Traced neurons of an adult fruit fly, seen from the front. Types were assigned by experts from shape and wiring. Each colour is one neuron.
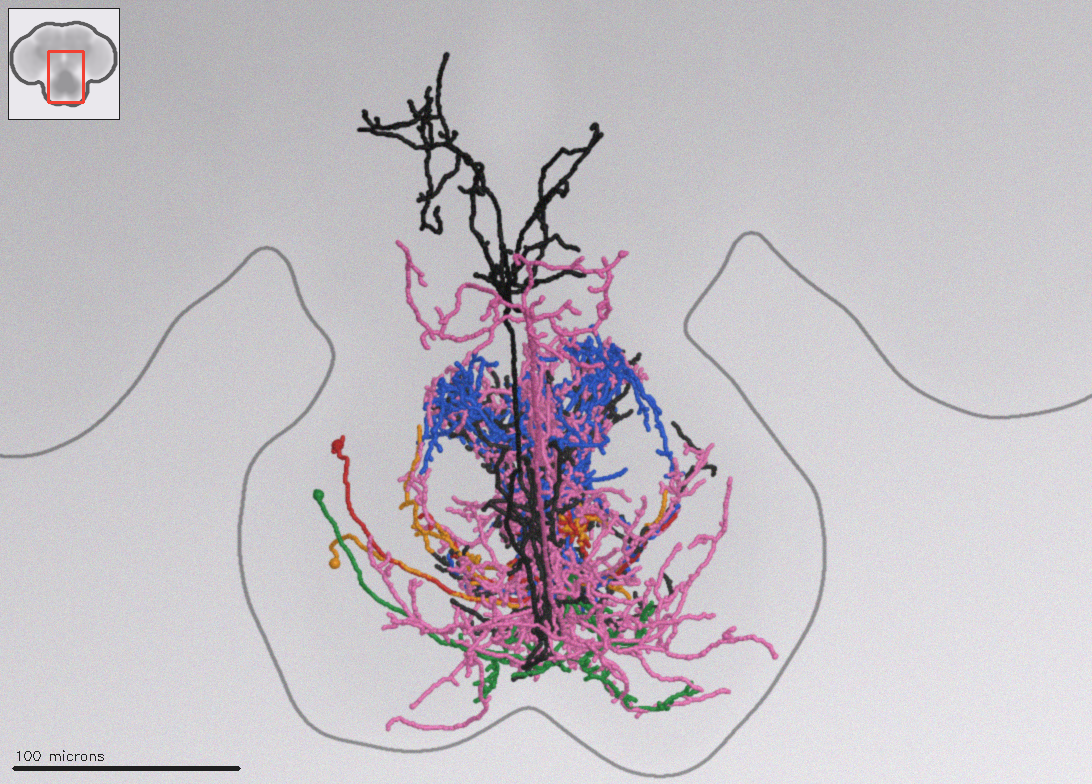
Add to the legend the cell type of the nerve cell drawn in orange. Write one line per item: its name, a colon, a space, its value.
cell type: IN09B052_b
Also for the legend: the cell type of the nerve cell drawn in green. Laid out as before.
cell type: IN09B054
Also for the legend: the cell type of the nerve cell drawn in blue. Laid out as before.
cell type: IN05B012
